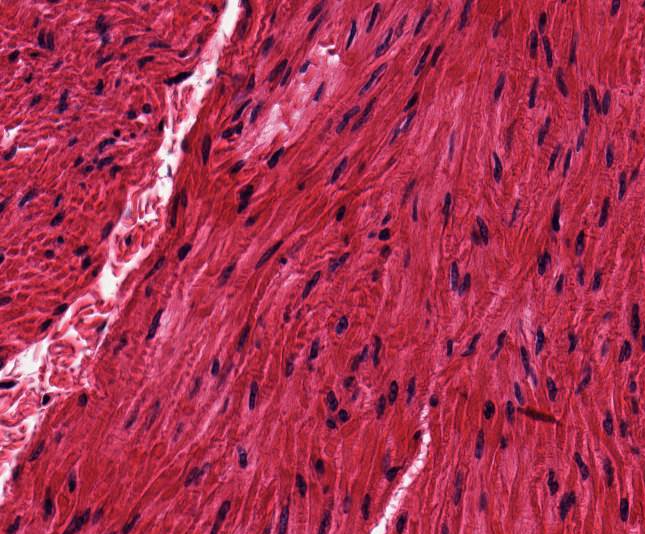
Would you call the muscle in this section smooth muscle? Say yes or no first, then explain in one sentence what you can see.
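Yes. No cross-striations can be seen in the muscle cells.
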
